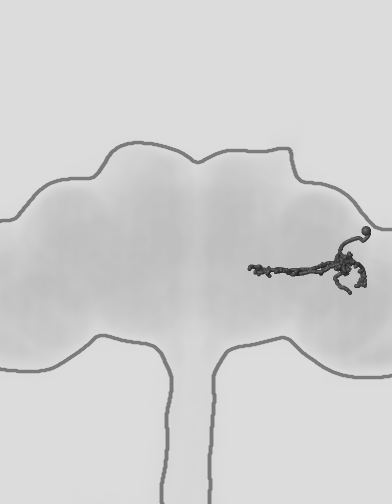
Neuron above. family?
hemilineage SLPal5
